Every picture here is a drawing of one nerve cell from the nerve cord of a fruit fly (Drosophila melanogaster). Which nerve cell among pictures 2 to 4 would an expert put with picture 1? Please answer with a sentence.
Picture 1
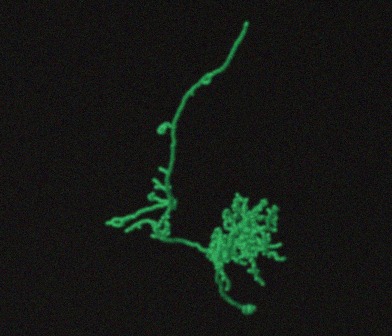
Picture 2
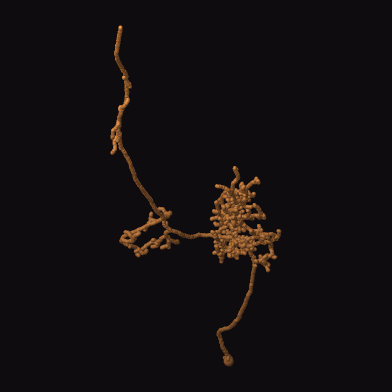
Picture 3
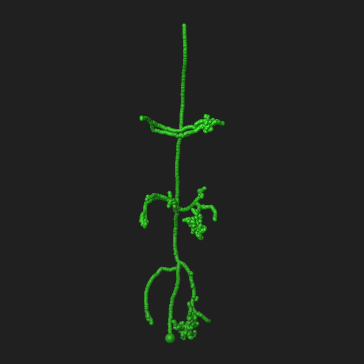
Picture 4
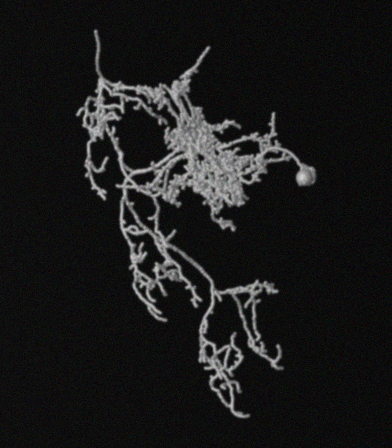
Picture 2 is of the same cell type.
